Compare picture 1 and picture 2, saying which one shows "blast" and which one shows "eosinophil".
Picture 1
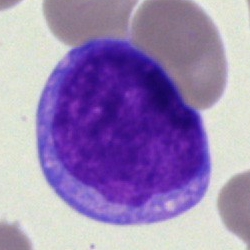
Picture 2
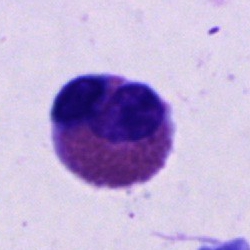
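Picture 1 is the blast; picture 2 is the eosinophil. Outline — blast smooth and roughly oval, eosinophil roughly round.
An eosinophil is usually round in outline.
Nucleus — in the blast it fills most of the cell, leaving a rim of cytoplasm widest along the bottom.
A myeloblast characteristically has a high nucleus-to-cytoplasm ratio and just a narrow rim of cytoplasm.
Chromatin — blast finely stippled rather than coarsely clumped; eosinophil dense and dark purple, with no nucleoli visible. Blast cytoplasm — blue, without distinct granules, with a few small pale spots along the lower edge. No other cell touches the eosinophil.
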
